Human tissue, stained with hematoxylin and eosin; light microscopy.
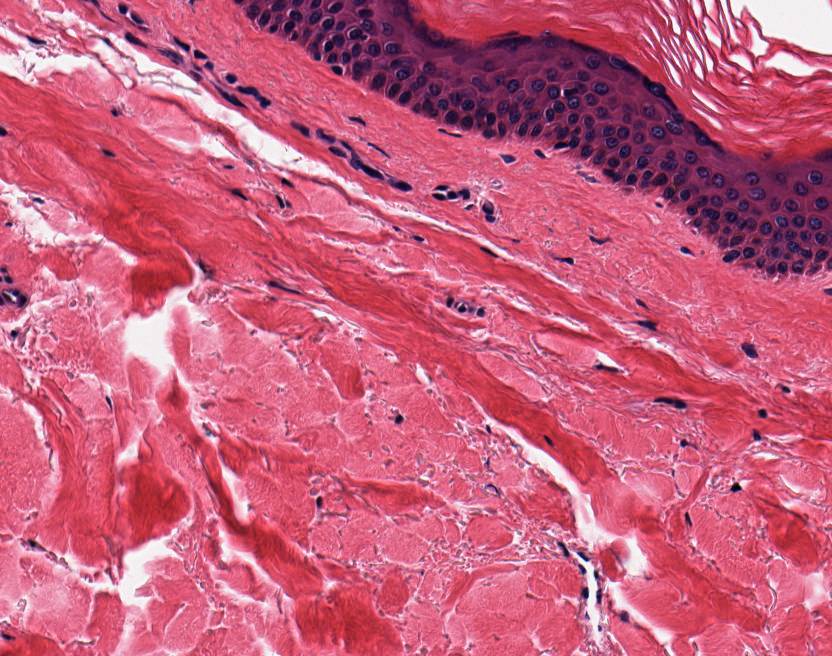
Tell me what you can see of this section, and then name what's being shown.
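At the top right, a loose, wavy pink layer of keratin lamellae covers the free surface of the epithelium. The lower border of the epithelium is nearly flat and lacks deep downgrowths into the stroma. Immediately beneath it lies a band of paler pink connective tissue with finer fibres. In the fibrous tissue, nuclei are sparse, small and dark. The section is skin of the lower leg.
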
